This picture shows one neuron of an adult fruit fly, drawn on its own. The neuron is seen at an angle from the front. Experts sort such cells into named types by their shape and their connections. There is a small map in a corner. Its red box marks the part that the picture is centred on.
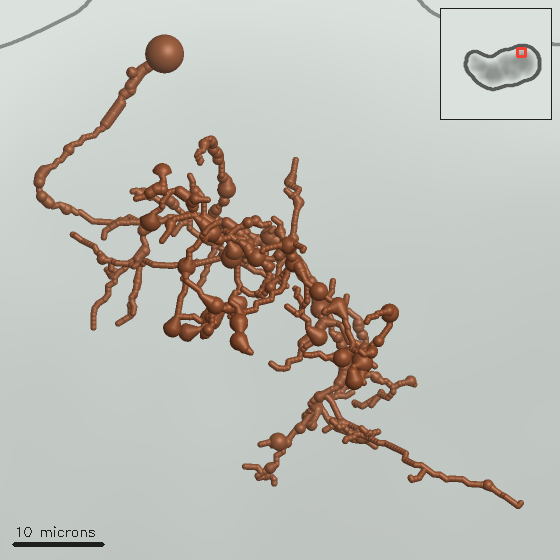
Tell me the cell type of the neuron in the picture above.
CB1035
